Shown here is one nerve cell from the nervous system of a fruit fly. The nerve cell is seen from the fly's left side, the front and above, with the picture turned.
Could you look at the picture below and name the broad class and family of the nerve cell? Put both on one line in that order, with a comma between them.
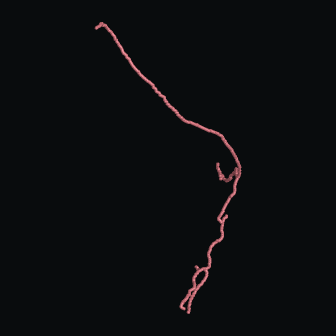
sensory neuron entering the nerve cord, class mechanosensory tactile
